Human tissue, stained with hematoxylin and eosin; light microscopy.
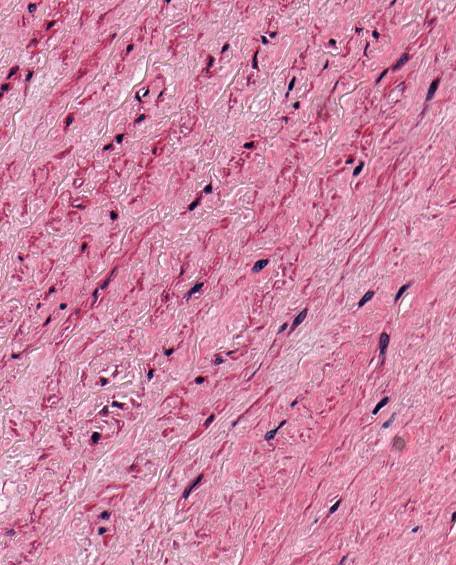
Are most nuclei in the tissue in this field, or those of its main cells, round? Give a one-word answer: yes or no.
No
